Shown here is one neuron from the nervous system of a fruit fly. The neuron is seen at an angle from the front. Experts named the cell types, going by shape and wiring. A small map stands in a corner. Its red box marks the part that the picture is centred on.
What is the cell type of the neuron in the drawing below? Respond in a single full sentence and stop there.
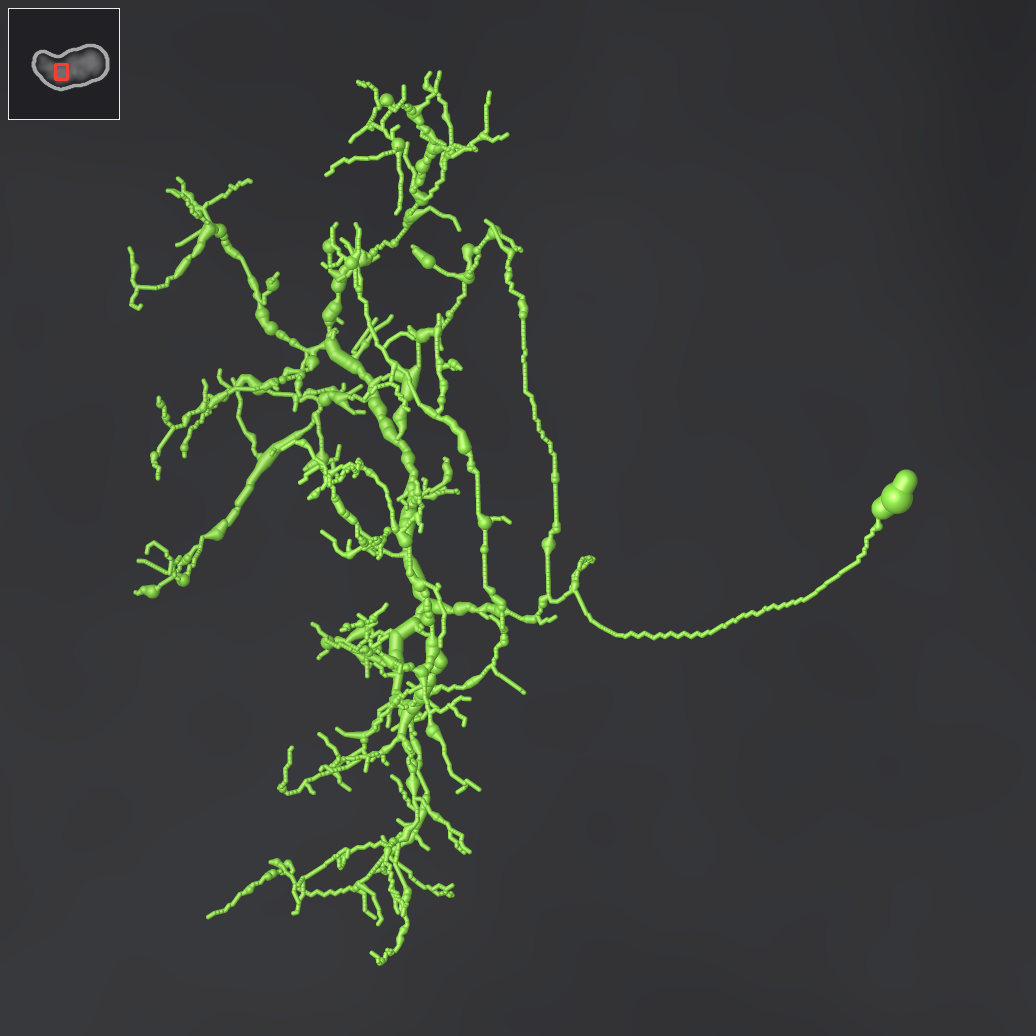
This neuron is included in the cell type IN16B097.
